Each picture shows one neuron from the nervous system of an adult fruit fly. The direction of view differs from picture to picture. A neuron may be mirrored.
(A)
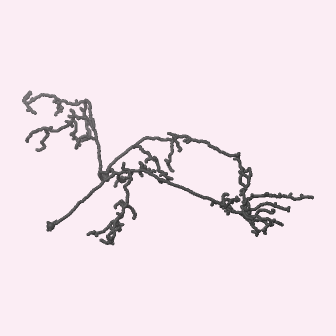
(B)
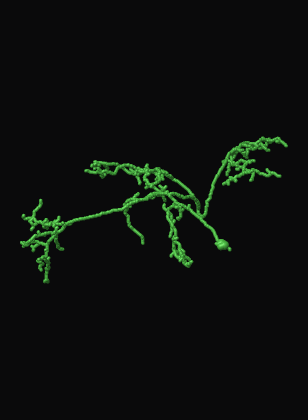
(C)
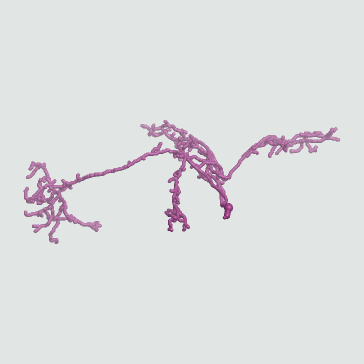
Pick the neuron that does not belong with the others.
A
